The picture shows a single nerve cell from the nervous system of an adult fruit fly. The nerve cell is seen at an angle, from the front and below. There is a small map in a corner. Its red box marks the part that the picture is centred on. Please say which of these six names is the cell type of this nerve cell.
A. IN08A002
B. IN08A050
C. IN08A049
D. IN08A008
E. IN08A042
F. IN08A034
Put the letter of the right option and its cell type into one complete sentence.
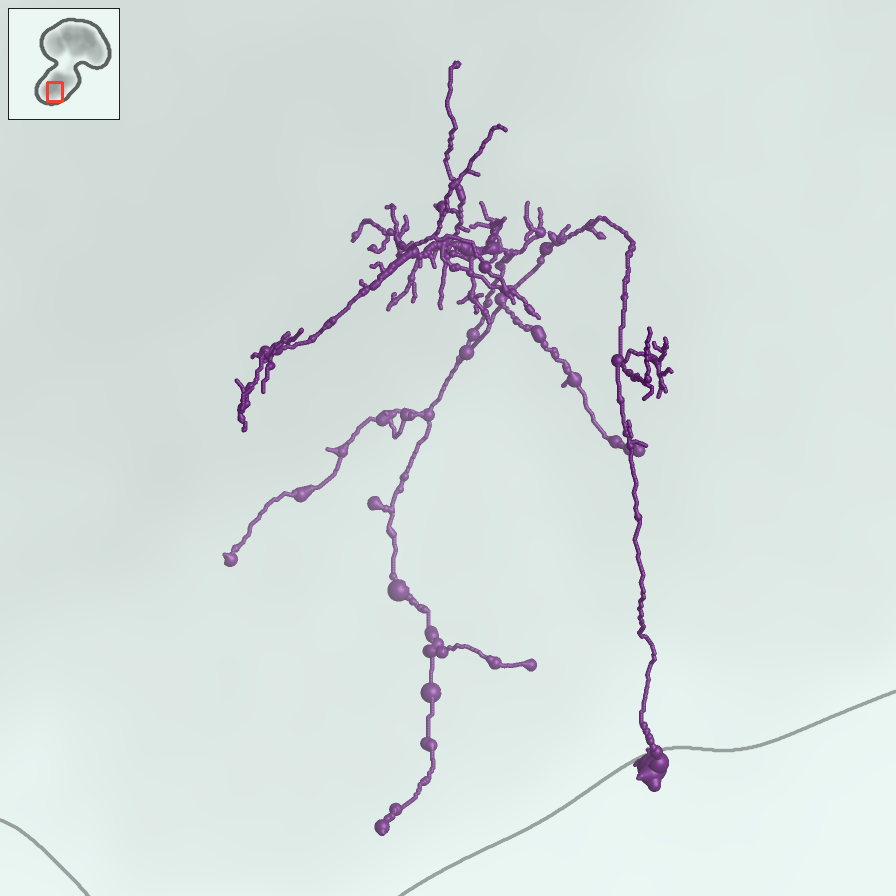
As option E gives it, the nerve cell's cell type is IN08A042.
